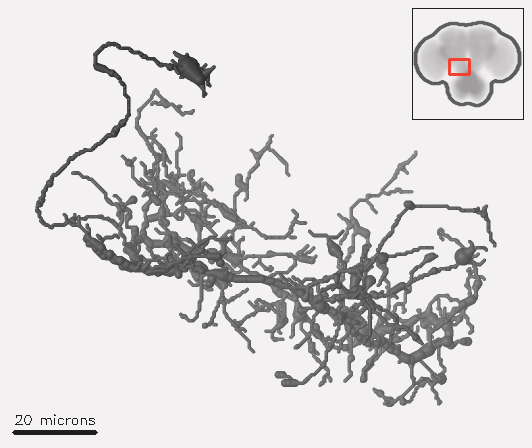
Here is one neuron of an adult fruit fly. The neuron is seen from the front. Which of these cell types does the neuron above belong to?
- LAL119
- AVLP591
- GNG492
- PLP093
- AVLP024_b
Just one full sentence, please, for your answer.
The neuron is a member of cell type GNG492.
